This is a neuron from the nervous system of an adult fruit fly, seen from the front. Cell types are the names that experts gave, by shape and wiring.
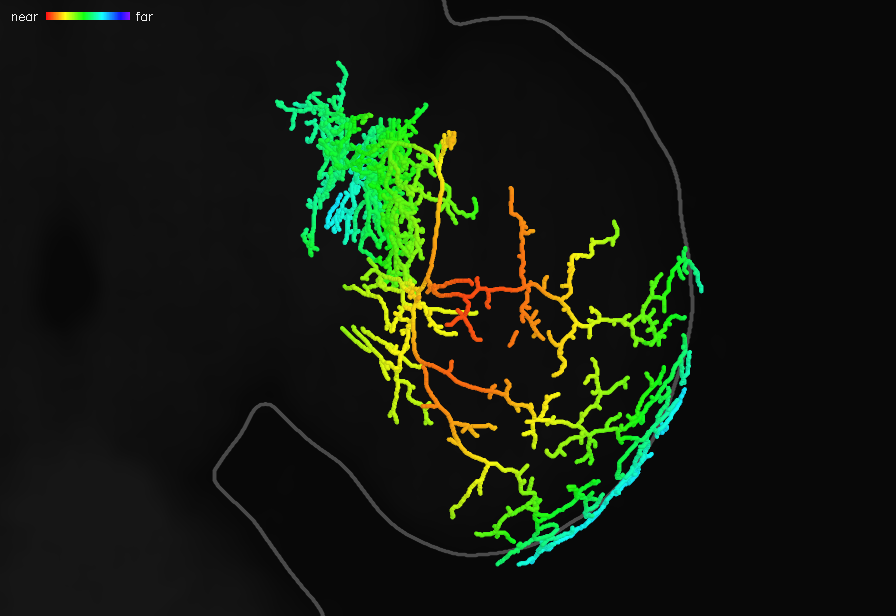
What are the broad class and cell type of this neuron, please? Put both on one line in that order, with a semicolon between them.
visual centrifugal neuron; aMe30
